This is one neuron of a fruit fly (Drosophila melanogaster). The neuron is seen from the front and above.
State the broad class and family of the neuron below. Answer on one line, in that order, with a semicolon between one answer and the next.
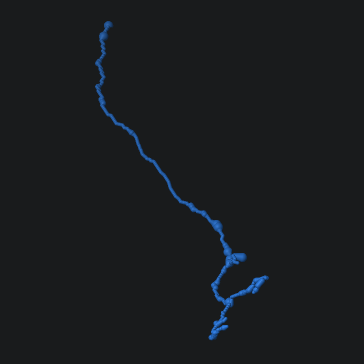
sensory neuron entering the nerve cord; class mechanosensory tactile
